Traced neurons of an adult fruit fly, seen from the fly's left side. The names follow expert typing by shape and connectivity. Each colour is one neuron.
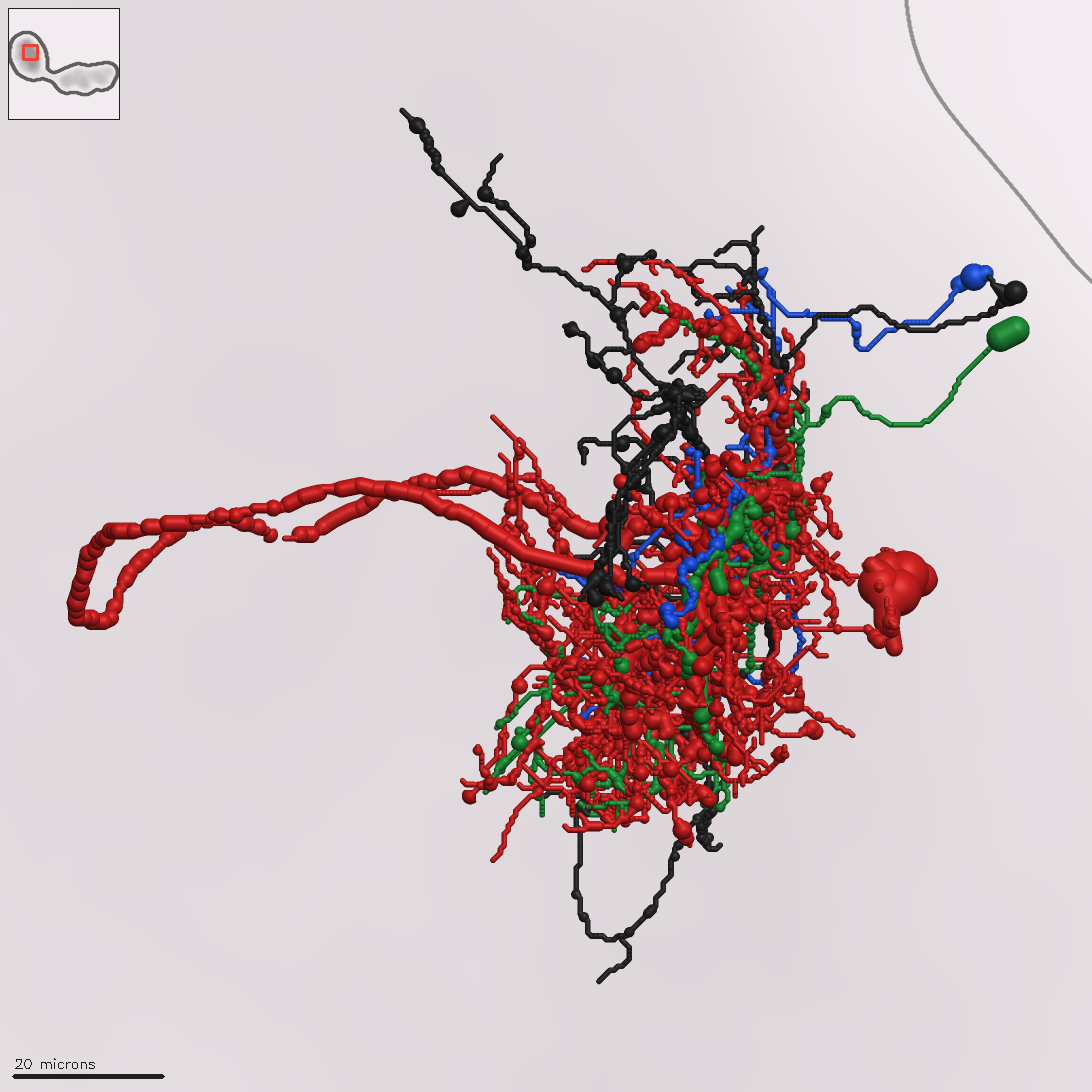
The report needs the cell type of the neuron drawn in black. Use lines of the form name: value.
cell type: LoVP22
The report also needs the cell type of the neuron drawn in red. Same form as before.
cell type: PLP213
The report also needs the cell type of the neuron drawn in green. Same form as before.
cell type: PLP241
